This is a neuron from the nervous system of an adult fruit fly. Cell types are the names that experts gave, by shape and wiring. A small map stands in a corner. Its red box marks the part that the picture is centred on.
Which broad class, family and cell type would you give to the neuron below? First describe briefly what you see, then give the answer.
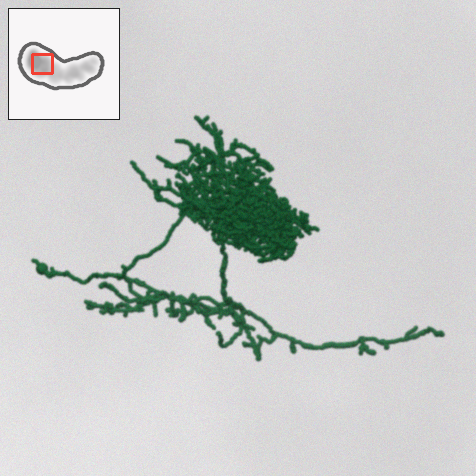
Its cell body lies on the left of the picture. The picture shows dozens of branch ends. It is a central-brain intrinsic neuron. Its family is hemilineage AOTUv3_dorsal. It is of cell type AOTU027.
